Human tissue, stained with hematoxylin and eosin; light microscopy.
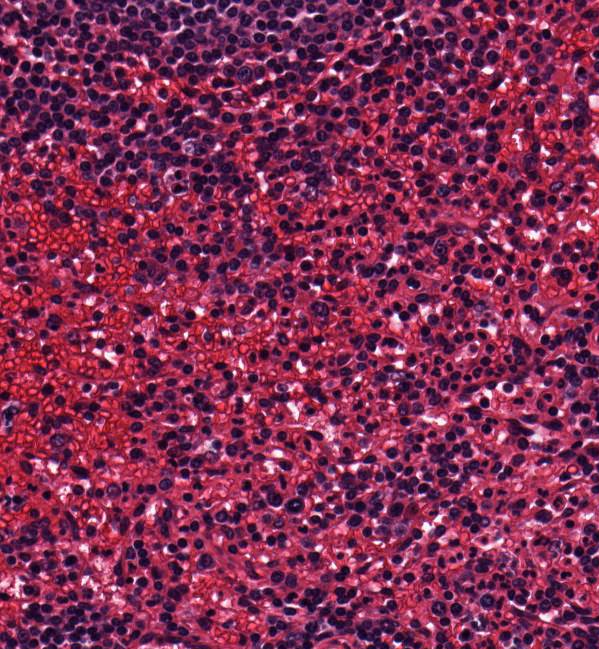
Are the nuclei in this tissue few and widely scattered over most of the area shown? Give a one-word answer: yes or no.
No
